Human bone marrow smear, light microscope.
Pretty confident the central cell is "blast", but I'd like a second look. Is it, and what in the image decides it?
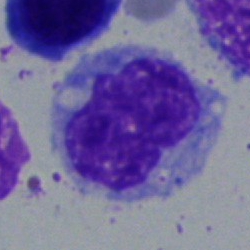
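Take the cytoplasm first: a moderate rim of pale grey-blue surrounds the nucleus.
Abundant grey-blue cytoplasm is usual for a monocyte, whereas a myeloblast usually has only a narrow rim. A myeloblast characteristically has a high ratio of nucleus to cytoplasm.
So the colour and the moderate rim go with monocyte, not blast. There is also a clear round vacuole in the cytoplasm, at the upper left of the nucleus.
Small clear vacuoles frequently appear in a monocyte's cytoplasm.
That vacuole, then, sides with monocyte. Putting it together, this is a monocyte rather than a blast.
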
